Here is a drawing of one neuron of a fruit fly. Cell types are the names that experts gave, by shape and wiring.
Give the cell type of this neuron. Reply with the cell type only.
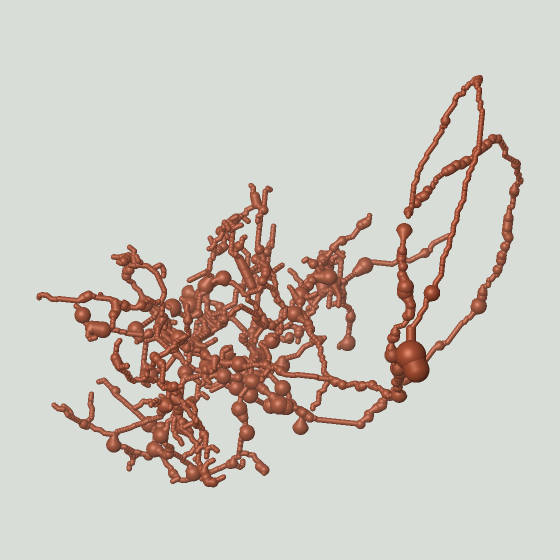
CB2189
